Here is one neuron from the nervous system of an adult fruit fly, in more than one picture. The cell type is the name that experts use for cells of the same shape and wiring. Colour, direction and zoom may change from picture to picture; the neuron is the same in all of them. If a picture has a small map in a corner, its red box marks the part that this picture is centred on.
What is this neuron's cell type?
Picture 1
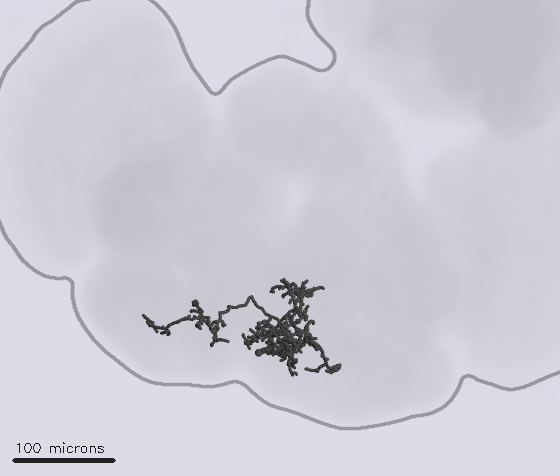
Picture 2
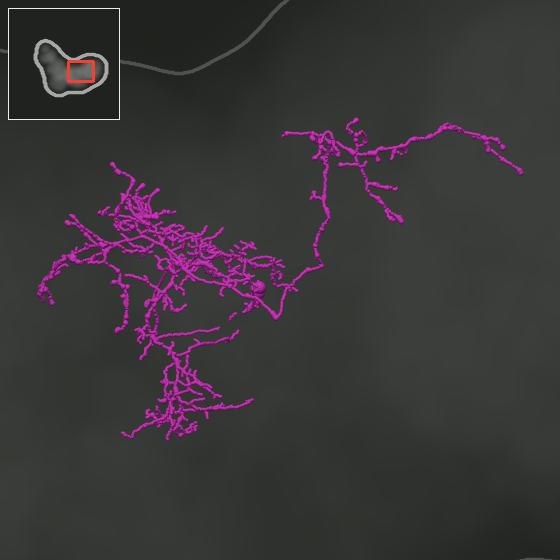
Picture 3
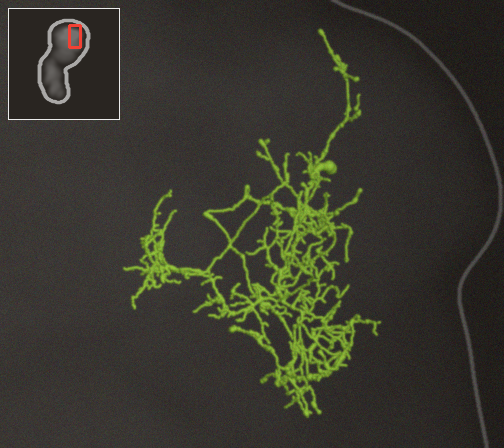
SMP150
